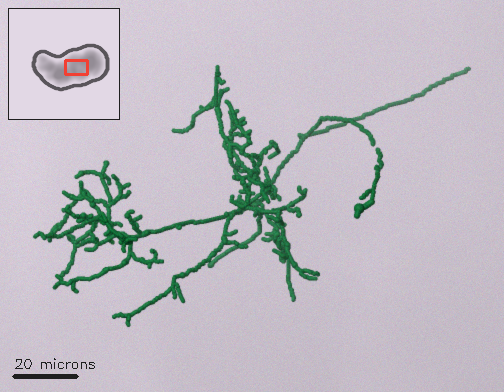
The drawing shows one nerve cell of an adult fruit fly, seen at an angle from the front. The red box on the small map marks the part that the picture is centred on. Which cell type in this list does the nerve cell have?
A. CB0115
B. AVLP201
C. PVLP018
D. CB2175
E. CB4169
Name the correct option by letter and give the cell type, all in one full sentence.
Among the options, E names the cell type of the nerve cell, namely CB4169.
